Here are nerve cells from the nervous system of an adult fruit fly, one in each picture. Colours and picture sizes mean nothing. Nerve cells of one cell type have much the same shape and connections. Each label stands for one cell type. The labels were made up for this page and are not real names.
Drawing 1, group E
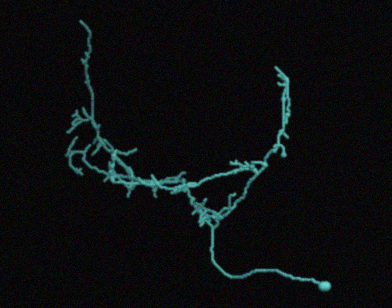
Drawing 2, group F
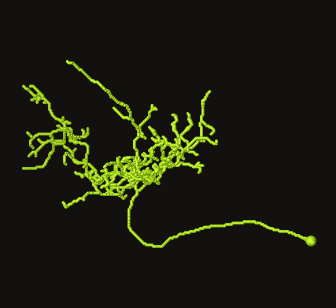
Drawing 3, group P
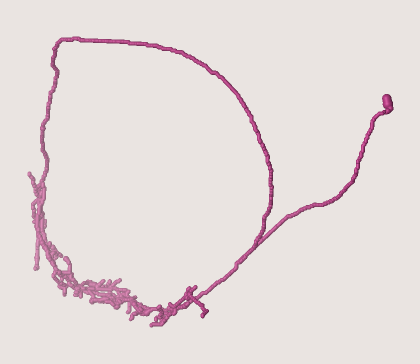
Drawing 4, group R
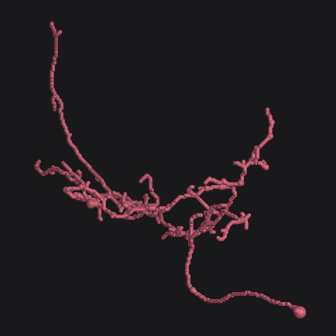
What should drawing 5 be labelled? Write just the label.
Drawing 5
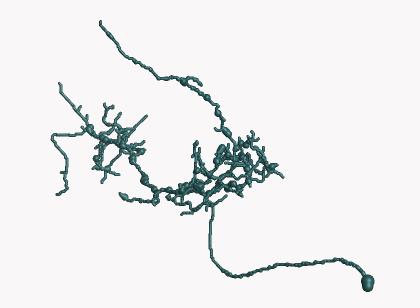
group F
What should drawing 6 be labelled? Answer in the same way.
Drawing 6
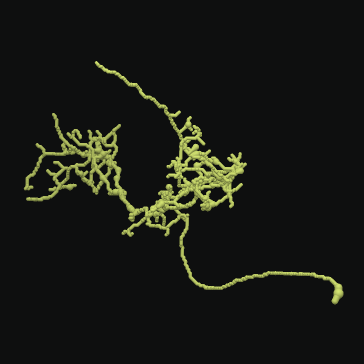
group F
